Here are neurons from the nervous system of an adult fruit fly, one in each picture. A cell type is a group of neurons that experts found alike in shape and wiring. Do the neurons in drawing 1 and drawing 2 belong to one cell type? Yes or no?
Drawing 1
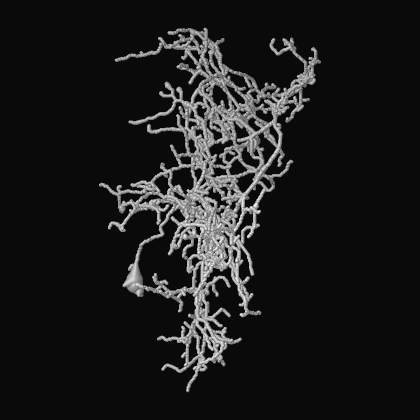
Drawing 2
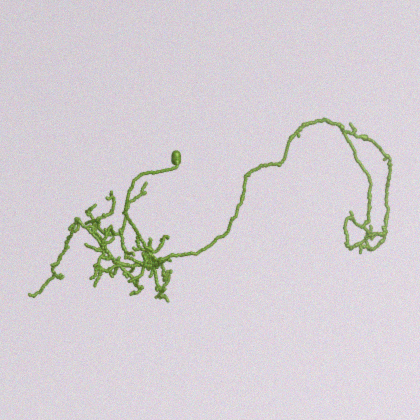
no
